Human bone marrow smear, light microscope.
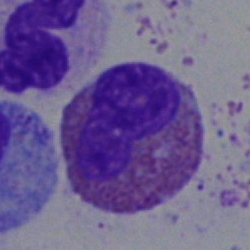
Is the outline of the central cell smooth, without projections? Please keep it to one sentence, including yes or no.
Yes, it is a smooth edge that the cell has.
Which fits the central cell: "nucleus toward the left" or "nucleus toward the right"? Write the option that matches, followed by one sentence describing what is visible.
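Nucleus toward the left. The nucleus lies toward the upper left of the cell.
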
